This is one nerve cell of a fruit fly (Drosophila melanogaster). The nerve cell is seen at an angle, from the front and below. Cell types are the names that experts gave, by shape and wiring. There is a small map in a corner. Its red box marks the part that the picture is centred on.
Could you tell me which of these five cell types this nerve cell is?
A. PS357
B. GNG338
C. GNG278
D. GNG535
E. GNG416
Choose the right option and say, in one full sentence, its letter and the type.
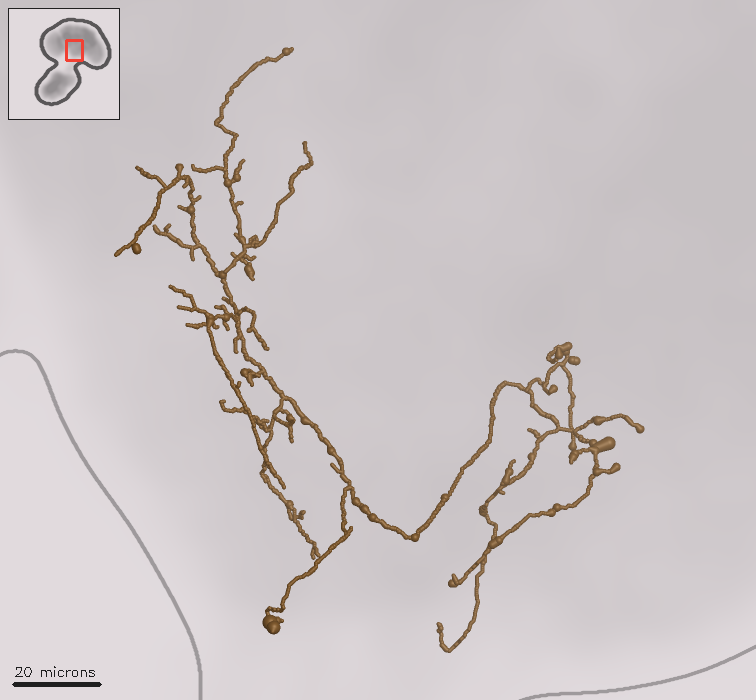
The matching cell type for the nerve cell is option C, GNG278.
